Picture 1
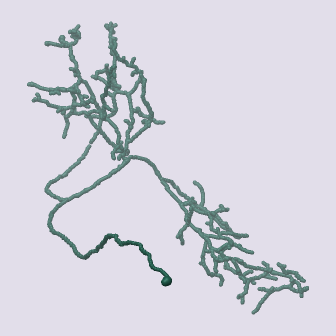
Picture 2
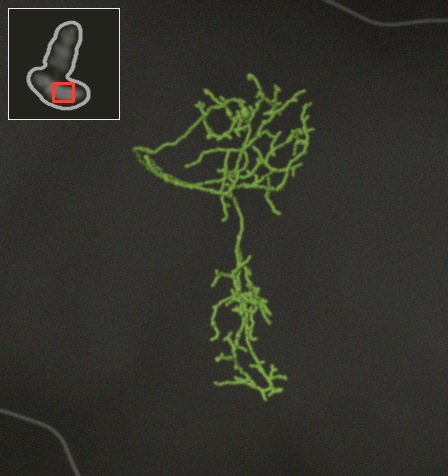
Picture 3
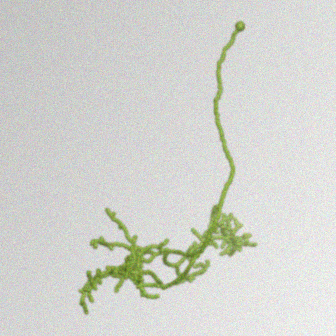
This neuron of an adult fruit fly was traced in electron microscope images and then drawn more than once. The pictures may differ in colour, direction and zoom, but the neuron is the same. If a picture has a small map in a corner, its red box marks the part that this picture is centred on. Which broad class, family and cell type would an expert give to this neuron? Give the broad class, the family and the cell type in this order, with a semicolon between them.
central-brain intrinsic neuron; hemilineage DM1_antero_ventral; LAL133_b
